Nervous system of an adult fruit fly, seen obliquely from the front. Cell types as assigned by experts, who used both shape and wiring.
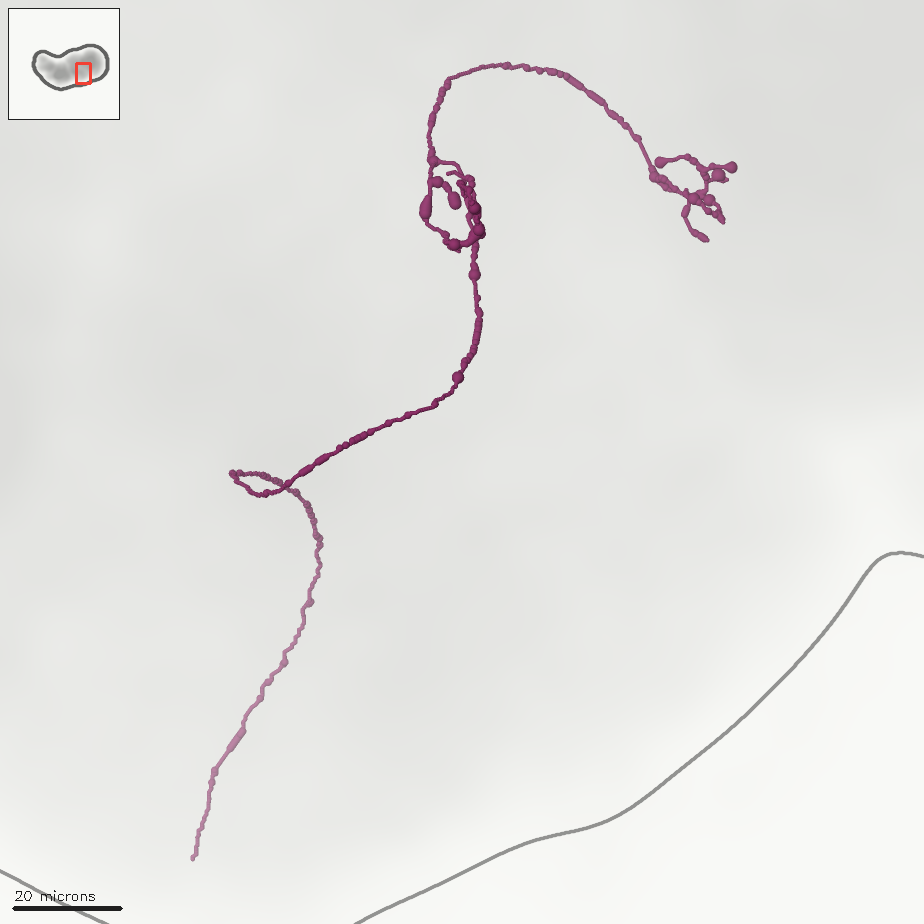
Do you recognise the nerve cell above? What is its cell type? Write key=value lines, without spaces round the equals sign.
cell_type=ORN_VM7d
